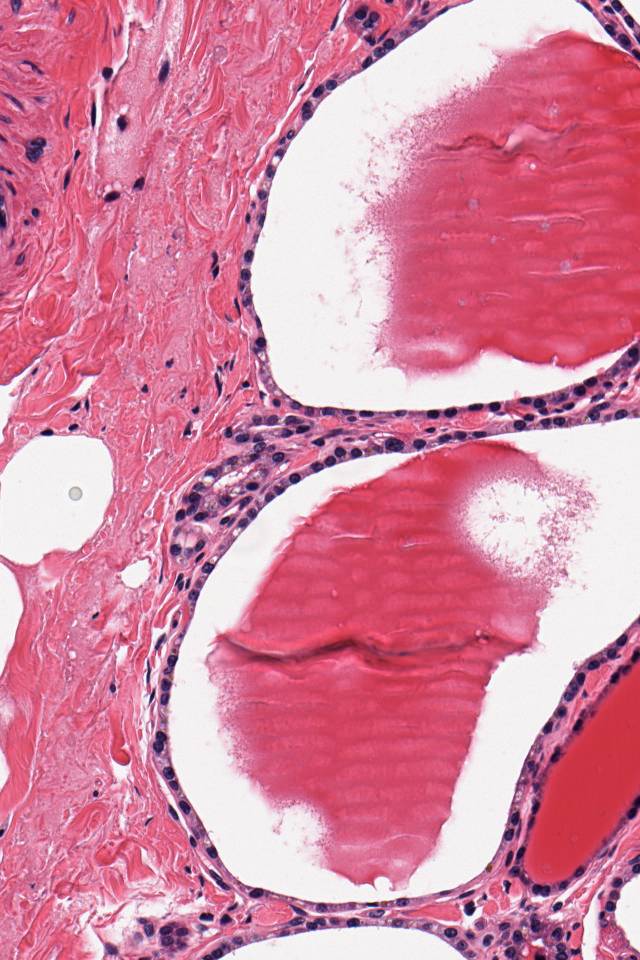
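Thyroid, haematoxylin and eosin stain. First, lining: each follicle has a single layer of flattened to low cuboidal cells. Second, nuclei: these are small, round and dark-staining. Third, colloid: in the two large follicles it has shrunk away from the wall, leaving a wide clear gap. Fourth, stroma: on the left it is made of dense, wavy pink collagen bundles with scattered spindle-shaped nuclei.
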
